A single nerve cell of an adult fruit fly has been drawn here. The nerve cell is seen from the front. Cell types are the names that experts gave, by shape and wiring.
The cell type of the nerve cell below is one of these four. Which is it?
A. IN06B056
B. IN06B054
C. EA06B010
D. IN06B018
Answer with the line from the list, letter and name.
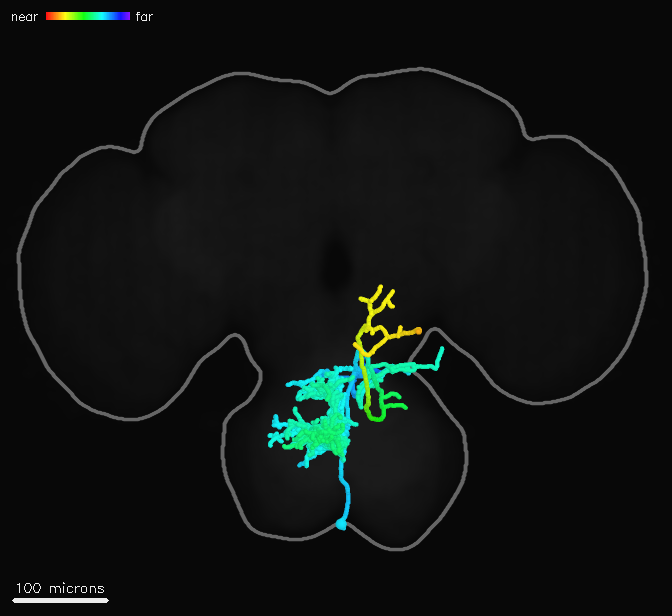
C. EA06B010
